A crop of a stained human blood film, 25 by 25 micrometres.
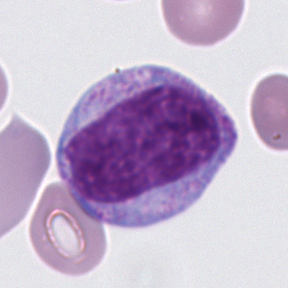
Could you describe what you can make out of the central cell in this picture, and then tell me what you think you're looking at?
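Roughly round, this cell has a slightly angular right side and is about 15 micrometres across. I find the nucleus lying toward the left, nearly reaching the cell edge there; it is about 15 by 8 micrometres. No distinct nucleoli are visible in it. Fine pinkish-purple granules are scattered through the cytoplasm. The cell is an atypical promyelocyte.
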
